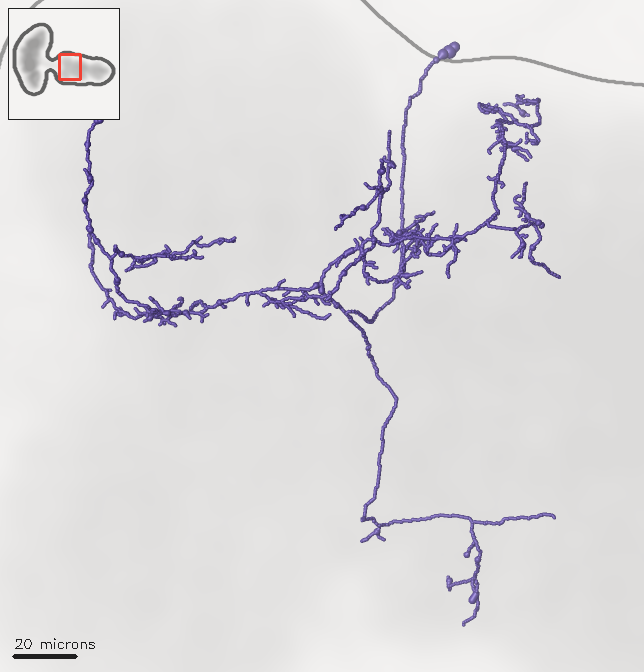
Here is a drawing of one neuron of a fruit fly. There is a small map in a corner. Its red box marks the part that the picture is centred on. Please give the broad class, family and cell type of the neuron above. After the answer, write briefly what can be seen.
It is a nerve-cord intrinsic neuron. The family is hemilineage 23B. The cell type is IN23B062. It lies in the nerve cord. From top to bottom in the picture it spans about 190 microns. Dozens of branch ends can be seen.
